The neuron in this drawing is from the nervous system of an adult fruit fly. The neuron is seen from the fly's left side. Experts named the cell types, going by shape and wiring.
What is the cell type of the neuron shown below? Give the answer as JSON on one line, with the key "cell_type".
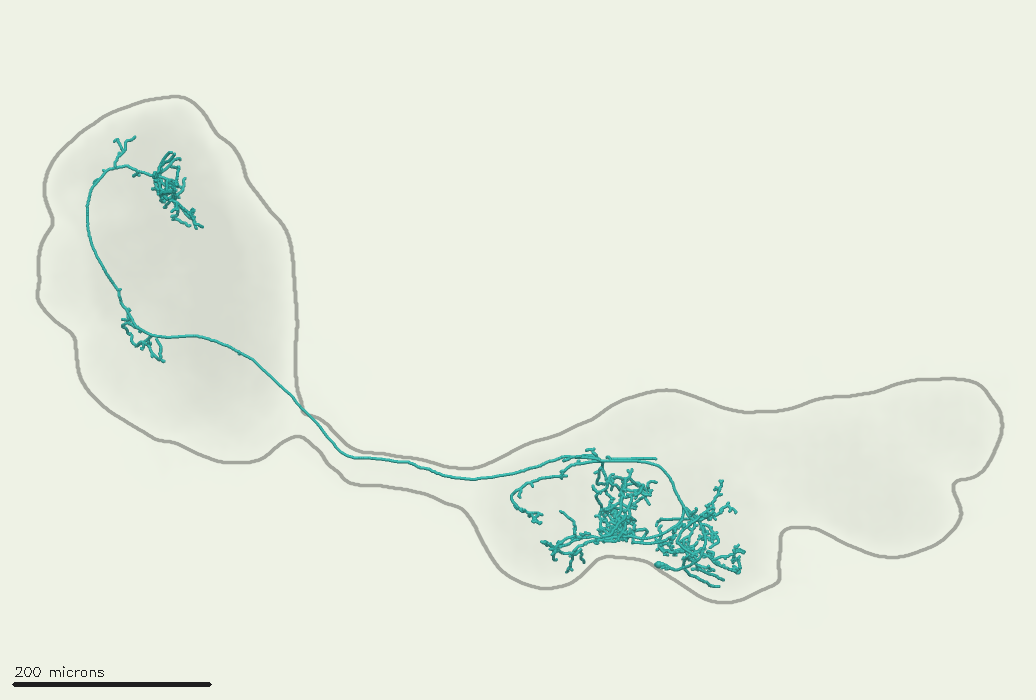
{"cell_type": "AN05B097"}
